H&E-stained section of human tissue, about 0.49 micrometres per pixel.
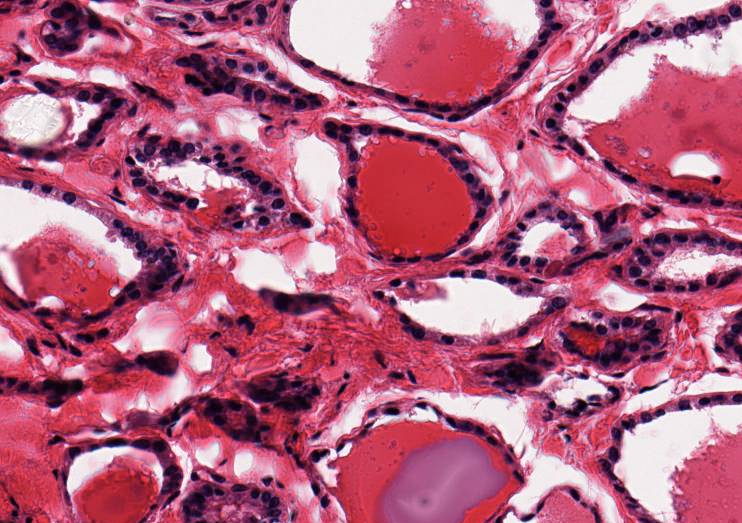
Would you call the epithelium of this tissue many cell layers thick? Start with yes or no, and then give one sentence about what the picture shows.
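No. Each follicle is lined by a single layer of low cuboidal to flattened epithelial cells.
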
